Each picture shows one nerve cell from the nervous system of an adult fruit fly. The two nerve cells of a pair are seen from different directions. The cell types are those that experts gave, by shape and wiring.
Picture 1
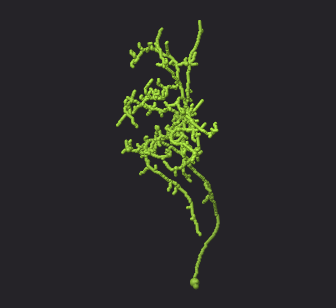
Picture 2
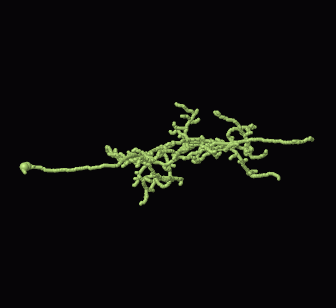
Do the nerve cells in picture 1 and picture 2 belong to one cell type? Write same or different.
same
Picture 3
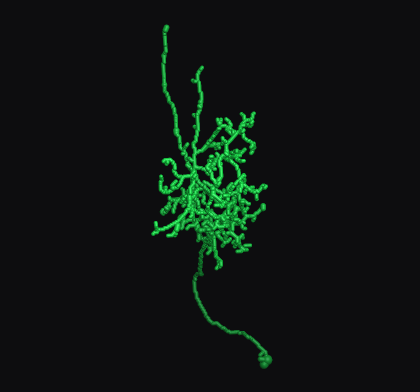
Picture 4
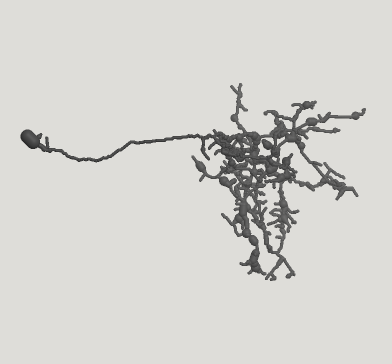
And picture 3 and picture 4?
different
